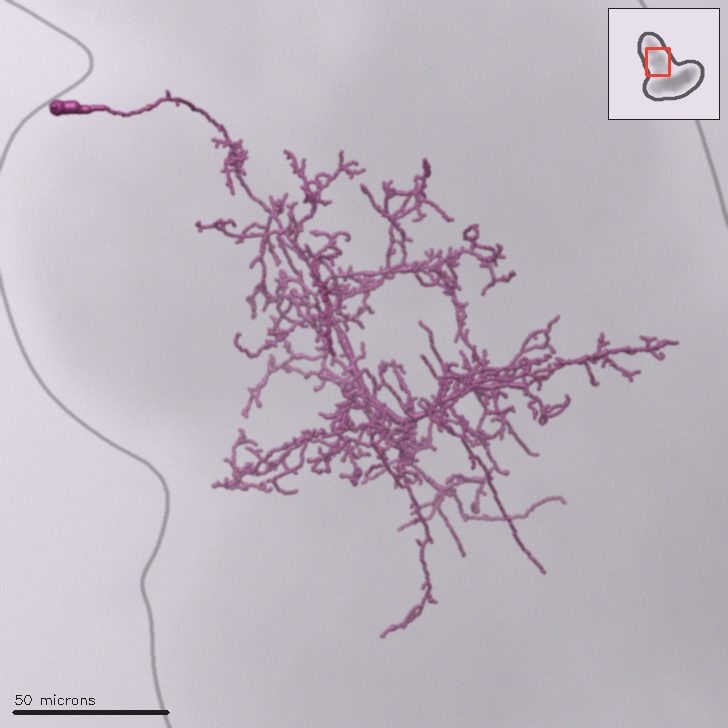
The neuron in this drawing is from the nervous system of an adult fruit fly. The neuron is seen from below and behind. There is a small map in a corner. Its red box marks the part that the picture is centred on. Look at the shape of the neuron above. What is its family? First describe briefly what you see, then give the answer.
Its cell body lies at the upper left of the picture. By the scale bar it is about 200 microns wide in this view. The picture shows more than a hundred branch ends. Its broad class is nerve-cord intrinsic neuron. The family is hemilineage 03B.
